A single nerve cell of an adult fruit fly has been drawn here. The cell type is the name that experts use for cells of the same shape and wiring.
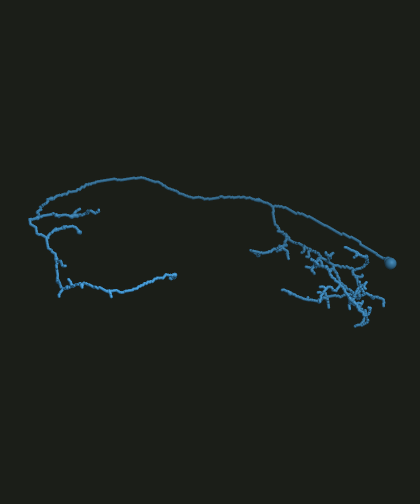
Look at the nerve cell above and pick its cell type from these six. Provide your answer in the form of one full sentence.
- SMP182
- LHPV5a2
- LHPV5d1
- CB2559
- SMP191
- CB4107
It is CB2559 that names the cell type of this nerve cell.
